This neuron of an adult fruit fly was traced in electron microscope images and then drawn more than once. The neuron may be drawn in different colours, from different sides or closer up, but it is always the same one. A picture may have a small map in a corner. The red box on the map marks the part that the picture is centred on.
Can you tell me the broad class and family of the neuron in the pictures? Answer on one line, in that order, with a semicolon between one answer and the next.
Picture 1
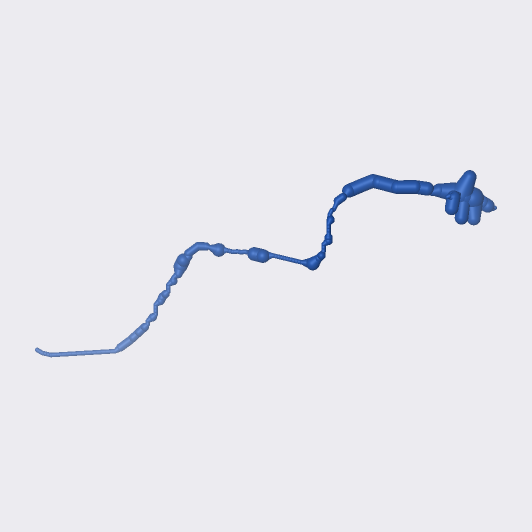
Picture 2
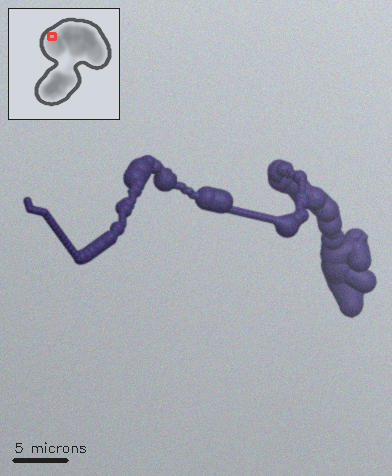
photoreceptor or other optic-lobe sensory neuron; class visual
